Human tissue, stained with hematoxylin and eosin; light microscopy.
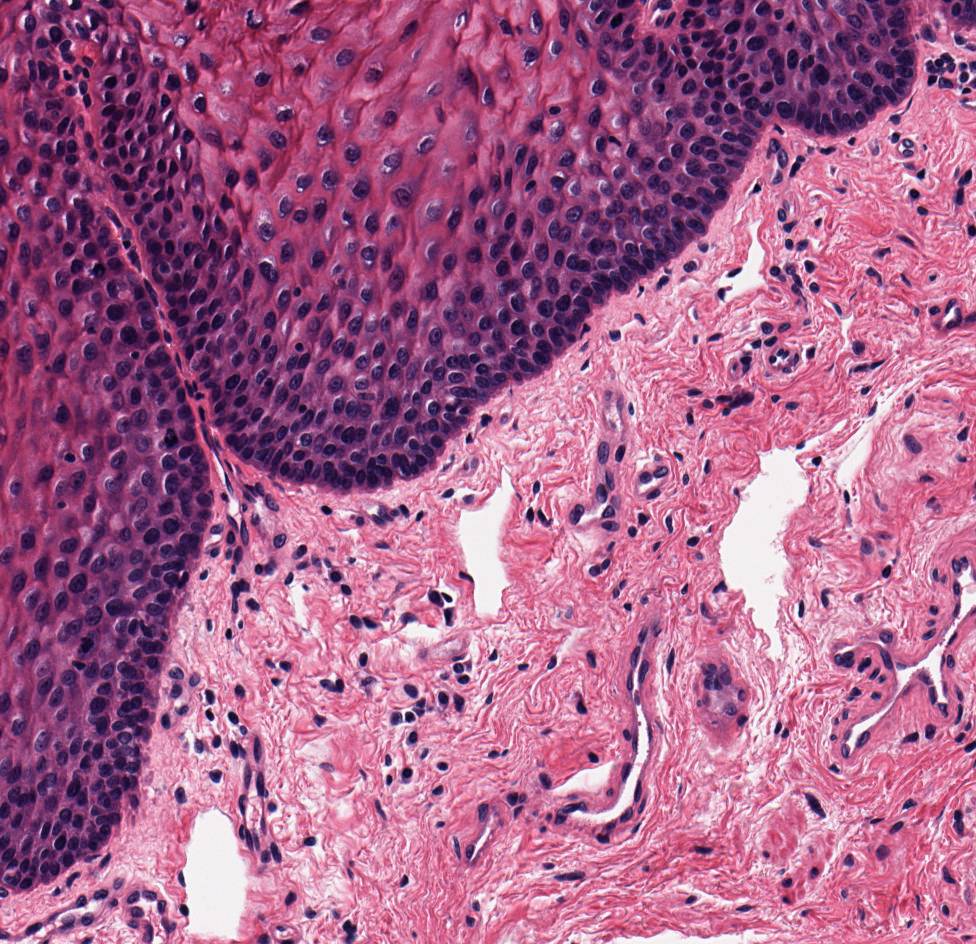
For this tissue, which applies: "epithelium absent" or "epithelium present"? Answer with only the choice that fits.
Epithelium present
